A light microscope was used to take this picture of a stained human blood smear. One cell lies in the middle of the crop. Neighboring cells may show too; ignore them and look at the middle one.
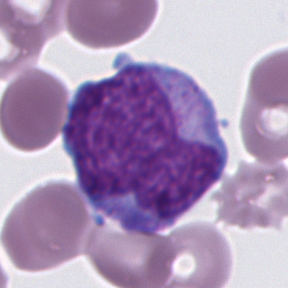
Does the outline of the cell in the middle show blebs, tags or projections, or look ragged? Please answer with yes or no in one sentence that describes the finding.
Yes, the cell does have a ragged or frayed edge, or projections, blebs or tags.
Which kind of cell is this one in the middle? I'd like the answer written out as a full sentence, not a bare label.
Framed in the middle of the crop is an atypical promyelocyte.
